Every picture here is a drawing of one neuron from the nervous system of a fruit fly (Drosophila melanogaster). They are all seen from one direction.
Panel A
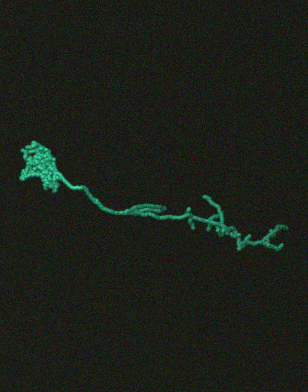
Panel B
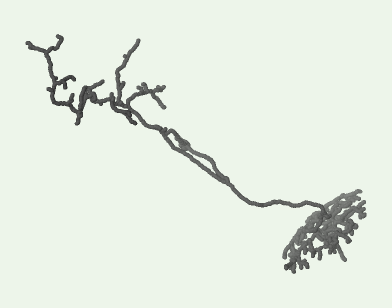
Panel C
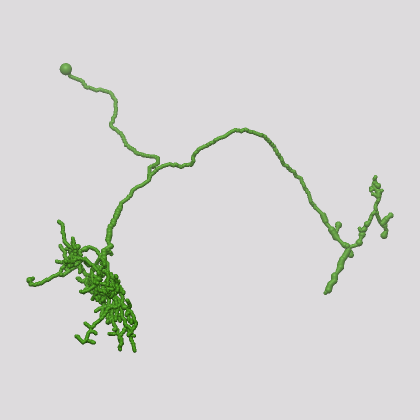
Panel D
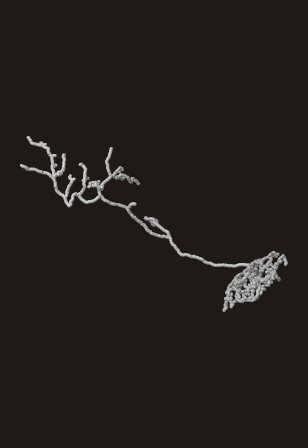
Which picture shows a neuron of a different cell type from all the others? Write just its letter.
C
